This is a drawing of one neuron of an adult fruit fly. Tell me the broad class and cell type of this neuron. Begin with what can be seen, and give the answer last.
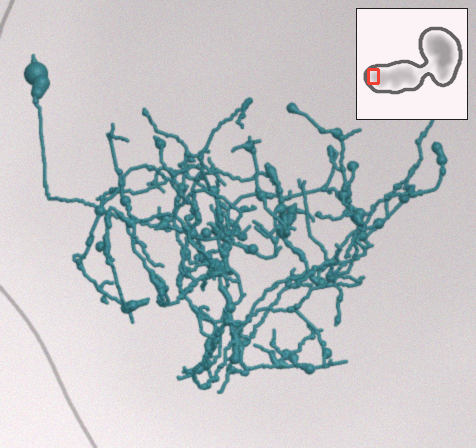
The cell body is at the upper left of the picture. Dozens of branch ends can be seen. It is a nerve-cord intrinsic neuron. The cell type is INXXX421.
